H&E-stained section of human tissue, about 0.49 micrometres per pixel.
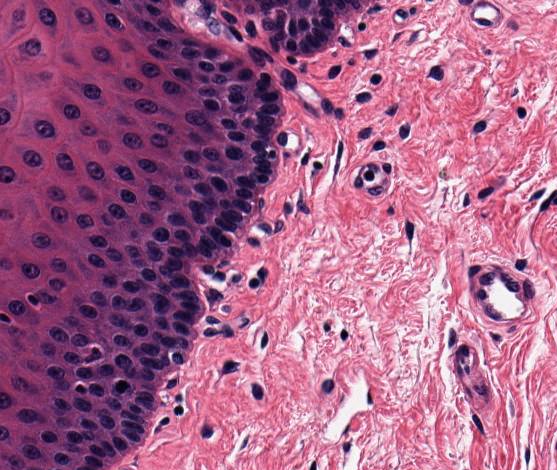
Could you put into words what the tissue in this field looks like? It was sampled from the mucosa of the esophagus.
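On the left I find stratified squamous epithelium, and on the right connective tissue. Their border runs diagonally from the top centre toward the lower left. Along that border, a basal layer of crowded, darkly stained nuclei lines the epithelium. Moving away from it, I see cells with more pink cytoplasm and more widely spaced round to oval nuclei.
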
